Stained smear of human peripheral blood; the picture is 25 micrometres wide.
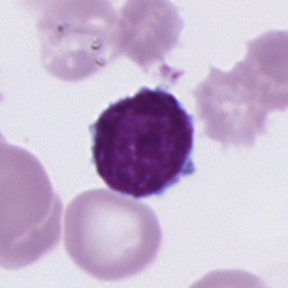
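Typical lymphocyte at the centre of the smear. Its outline is roughly round, and so is the nucleus, with no lobes or clear indentation. Take your time: no nucleoli can be seen. Note the few tiny ragged pale projections along the cell's edge.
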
